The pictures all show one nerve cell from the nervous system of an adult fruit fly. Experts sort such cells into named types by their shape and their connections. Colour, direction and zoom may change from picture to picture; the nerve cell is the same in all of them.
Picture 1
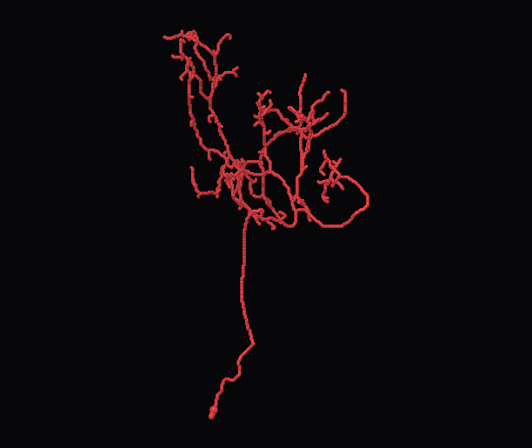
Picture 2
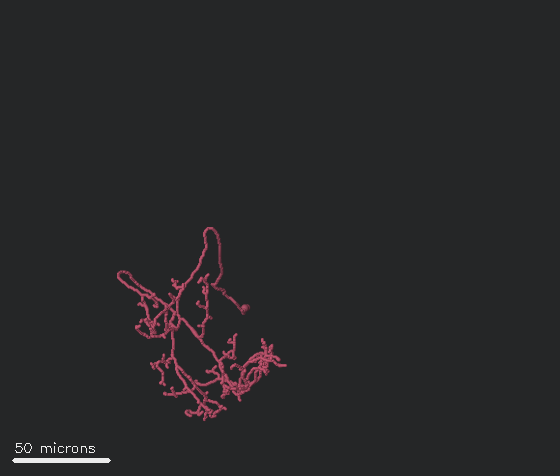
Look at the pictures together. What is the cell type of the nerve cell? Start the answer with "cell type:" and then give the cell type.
cell type: IN03A089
